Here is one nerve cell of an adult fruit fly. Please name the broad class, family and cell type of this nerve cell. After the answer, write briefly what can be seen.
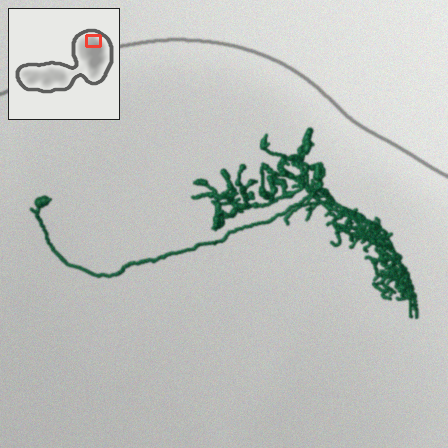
This is a central-brain intrinsic neuron. Its family is hemilineage DL1_dorsal. Its cell type is MBON23. The cell body is on the left of the picture. Dozens of branch ends can be seen.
